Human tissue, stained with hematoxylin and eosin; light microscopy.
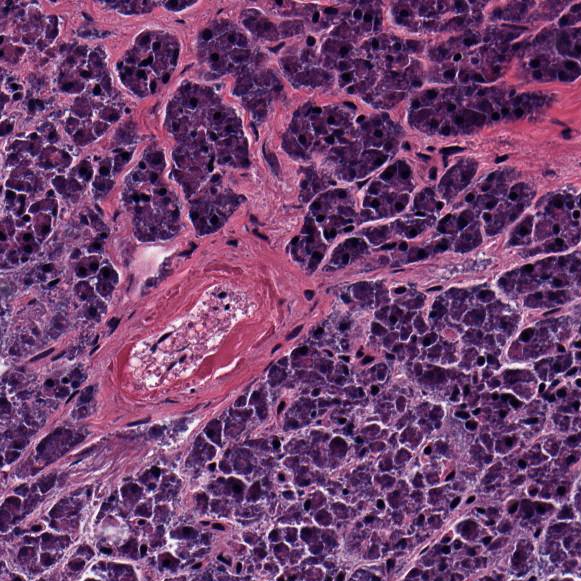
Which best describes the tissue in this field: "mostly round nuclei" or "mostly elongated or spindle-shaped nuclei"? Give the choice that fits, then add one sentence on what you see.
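Mostly round nuclei. The clustered cells have deeply purple, granular-looking cytoplasm with small round dark nuclei.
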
